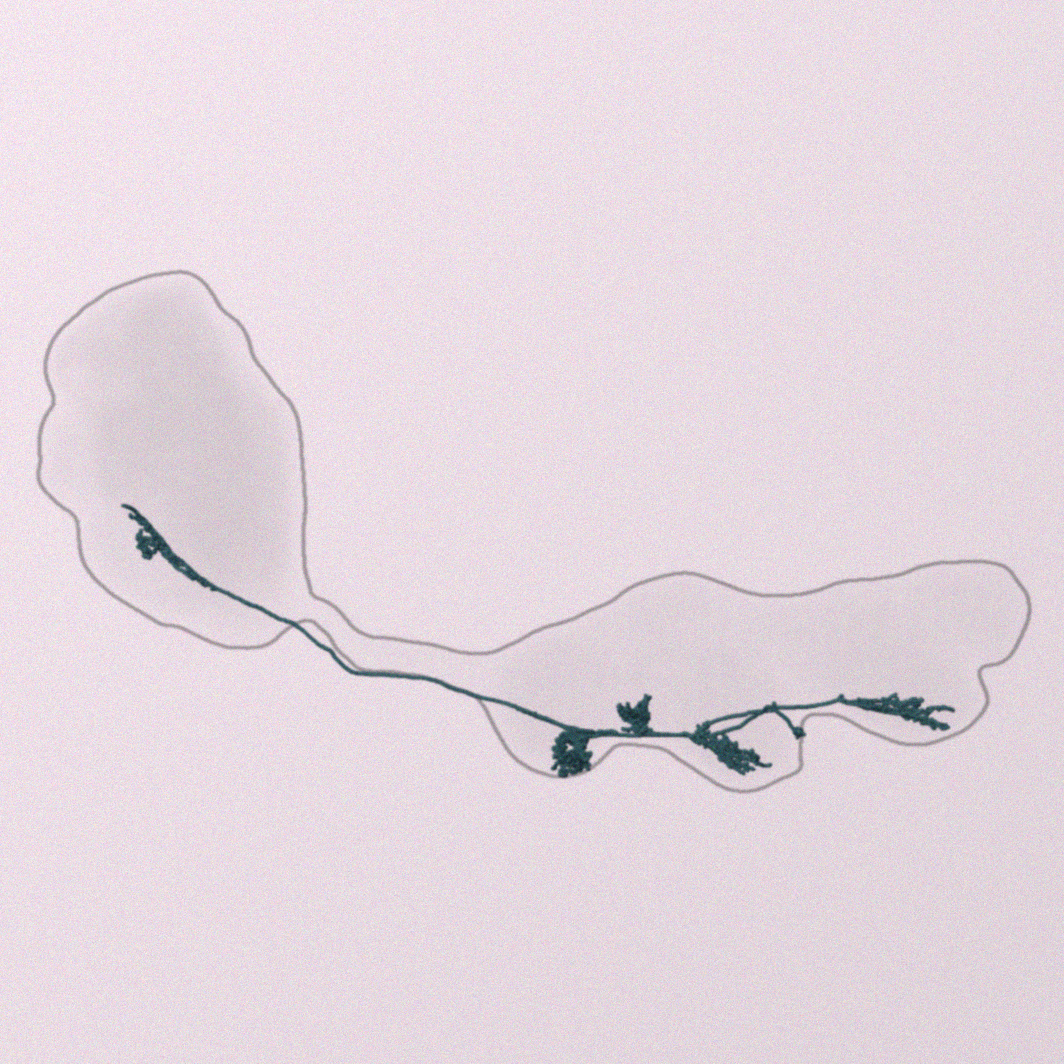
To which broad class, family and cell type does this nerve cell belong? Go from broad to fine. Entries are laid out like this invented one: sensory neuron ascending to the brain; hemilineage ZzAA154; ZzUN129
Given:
ascending neuron; hemilineage 05B; AN05B023a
